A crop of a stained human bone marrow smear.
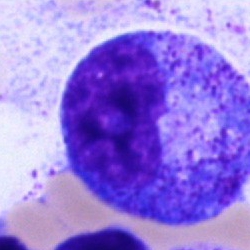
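Promyelocyte, this one in the middle. You'll see the nucleus is a single unsegmented mass sitting eccentrically toward the left, while the cytoplasm takes up roughly the right half of the cell, with numerous purple granules scattered all through it.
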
